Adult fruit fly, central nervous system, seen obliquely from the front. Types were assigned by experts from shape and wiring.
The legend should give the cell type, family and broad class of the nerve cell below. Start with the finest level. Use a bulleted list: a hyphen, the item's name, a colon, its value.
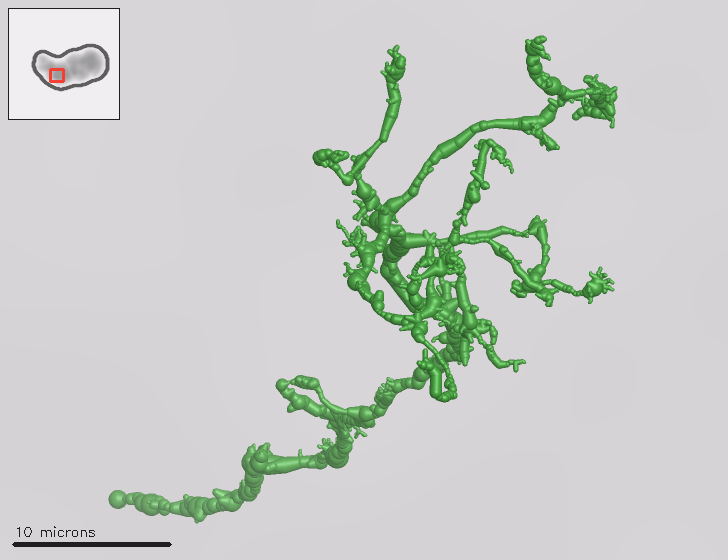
- cell type: SNpp40
- family: class mechanosensory proprioceptive
- broad class: sensory neuron entering the nerve cord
